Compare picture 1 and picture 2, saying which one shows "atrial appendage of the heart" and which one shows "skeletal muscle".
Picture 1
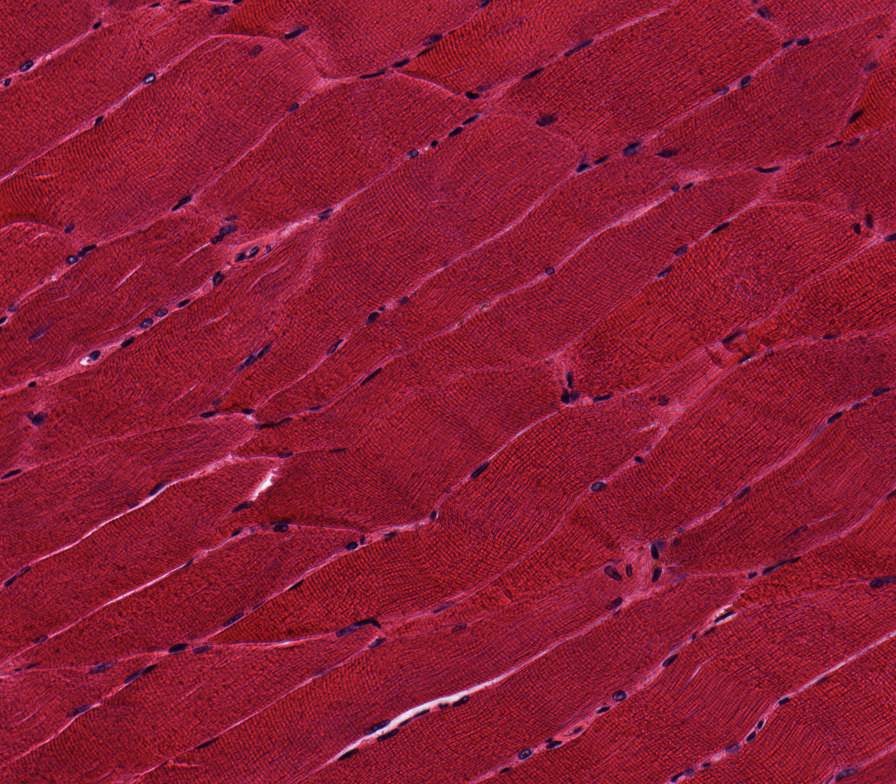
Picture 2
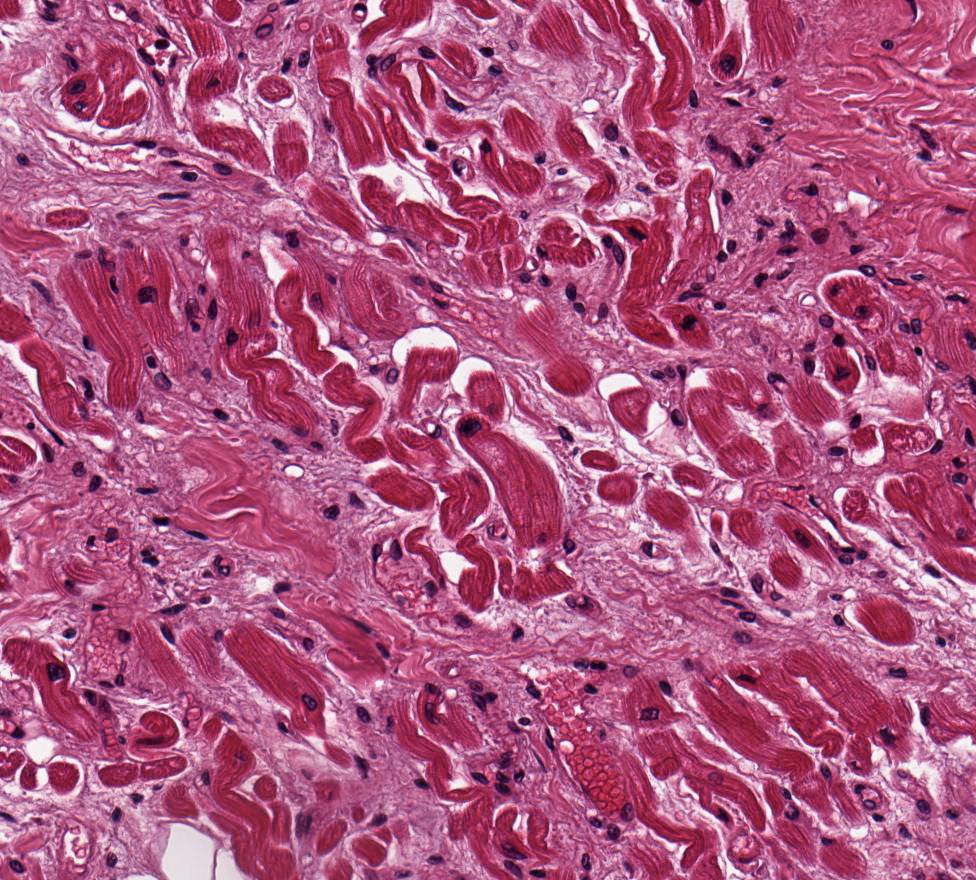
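Picture 1 shows skeletal muscle, and picture 2 shows the atrial appendage of the heart. Both show fine cross-striations, and in picture 2 these lie within deep pink cytoplasm. In the skeletal muscle, the nuclei sit at the fibre edges, just under the borders rather than centrally, and they are small, dark purple and elongated along the fibres. Only thin pale pink strands of connective tissue lie between the fibres. In the atrial appendage, by contrast, the fibres are wavy and run in many directions, and many are cut across as round or oval pink profiles. Wide areas of pale pink fibrous stroma, with scattered small dark spindle nuclei, separate the groups of fibres.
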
